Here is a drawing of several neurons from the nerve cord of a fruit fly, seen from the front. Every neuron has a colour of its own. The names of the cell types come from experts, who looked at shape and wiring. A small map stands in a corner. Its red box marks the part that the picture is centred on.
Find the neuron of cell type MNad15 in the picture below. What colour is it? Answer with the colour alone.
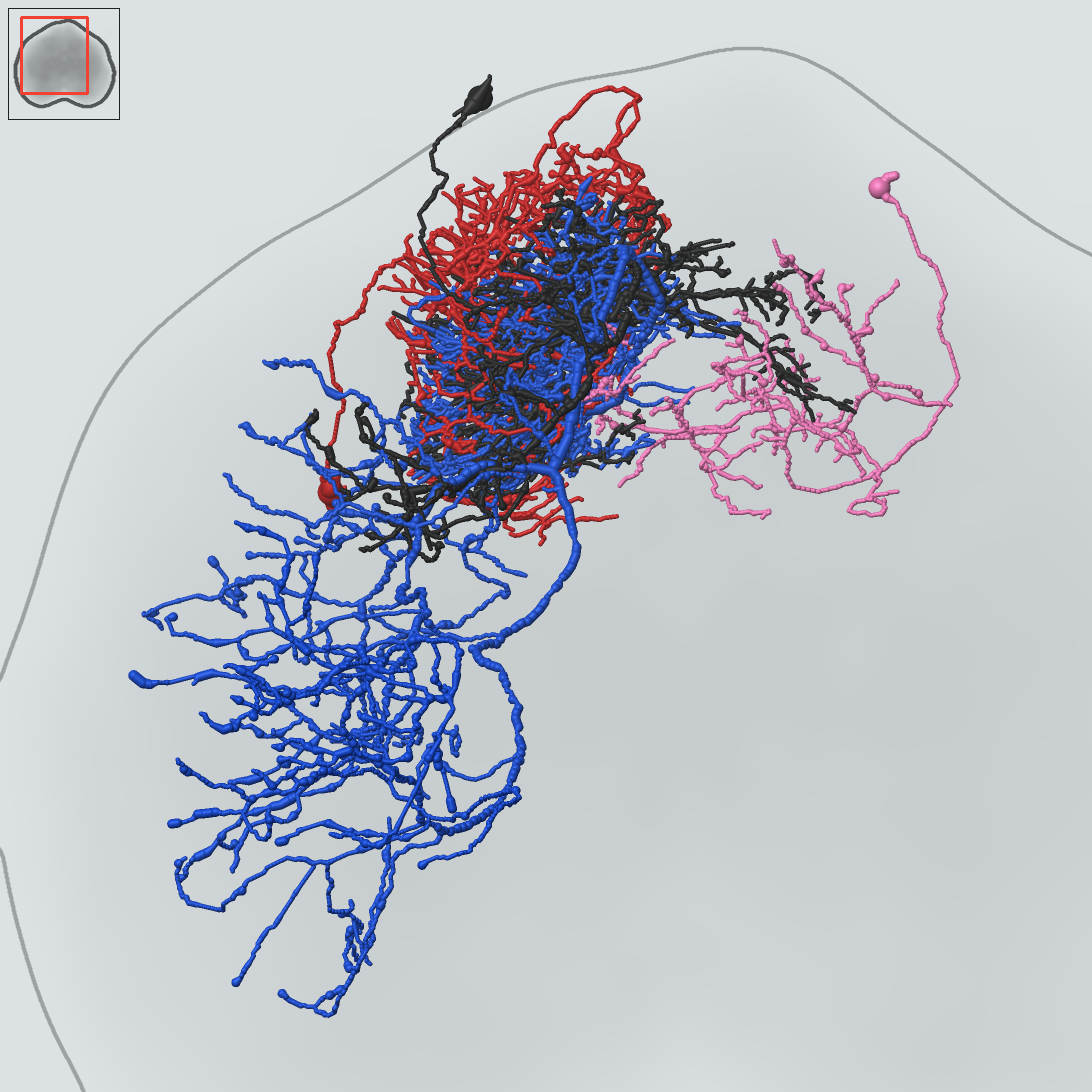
red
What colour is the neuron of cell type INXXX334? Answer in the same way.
pink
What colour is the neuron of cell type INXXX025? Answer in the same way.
blue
